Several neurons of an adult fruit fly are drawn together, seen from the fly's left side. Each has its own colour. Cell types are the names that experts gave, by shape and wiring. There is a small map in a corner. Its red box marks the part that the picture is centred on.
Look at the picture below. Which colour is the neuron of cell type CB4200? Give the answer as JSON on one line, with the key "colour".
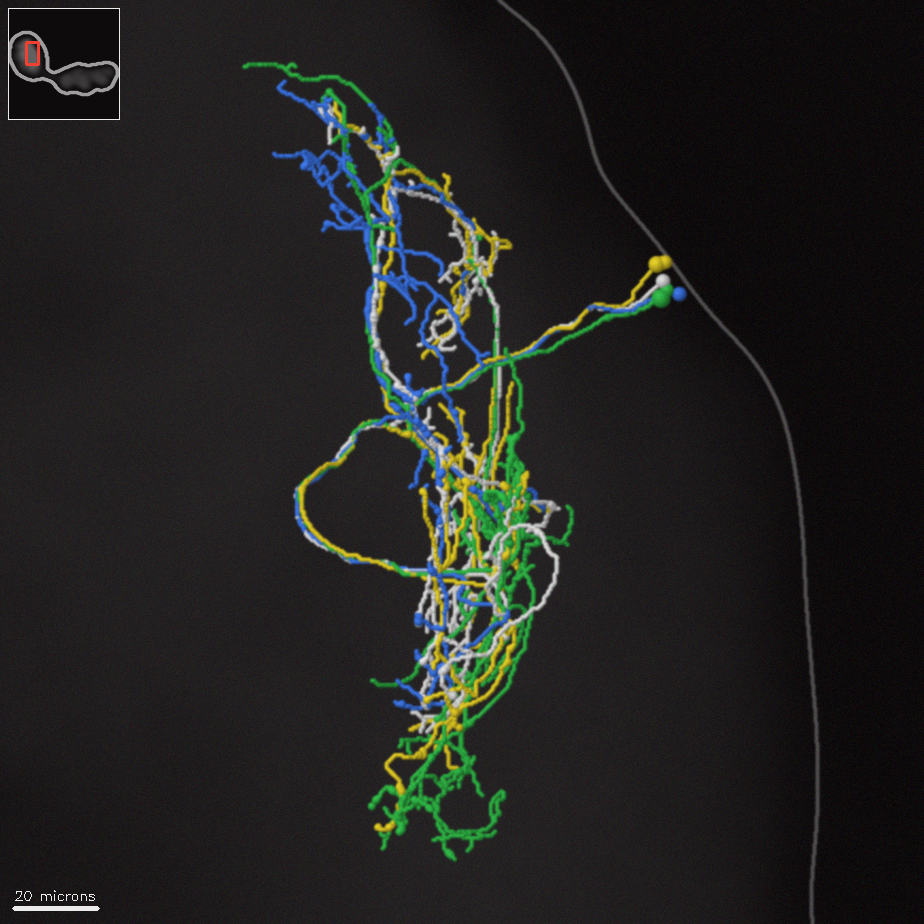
{"colour": "white"}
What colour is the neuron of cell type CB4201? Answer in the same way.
{"colour": "yellow"}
